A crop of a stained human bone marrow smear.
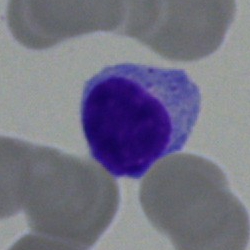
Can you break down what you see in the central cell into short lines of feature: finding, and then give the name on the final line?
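Chromatin: dense, deep purple throughout the nucleus
Cytoplasm: moderate pale blue rim, mainly on the upper right side of the nucleus
Inclusions: a few fine dark purple dots in the cytoplasm
Outline: somewhat angular along the upper right edge
Identification: lymphocyte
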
